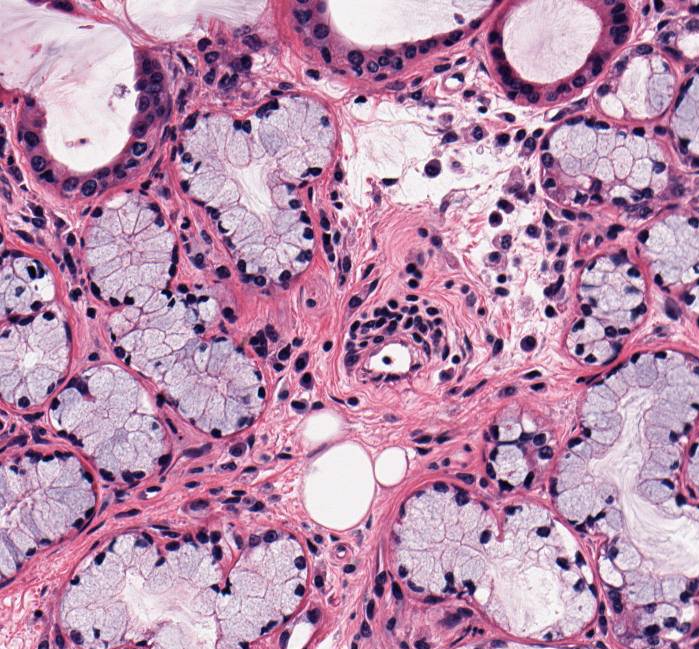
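Minor salivary gland. Mostly rounded clusters of mucous acini, parted by bands of pink fibrous stroma. The acinar cytoplasm: pale grey-blue, finely foamy; nuclei dark, flattened, pressed to the cell bases. Near the centre, a small vessel, its narrow round lumen ringed by concentric cell layers.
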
